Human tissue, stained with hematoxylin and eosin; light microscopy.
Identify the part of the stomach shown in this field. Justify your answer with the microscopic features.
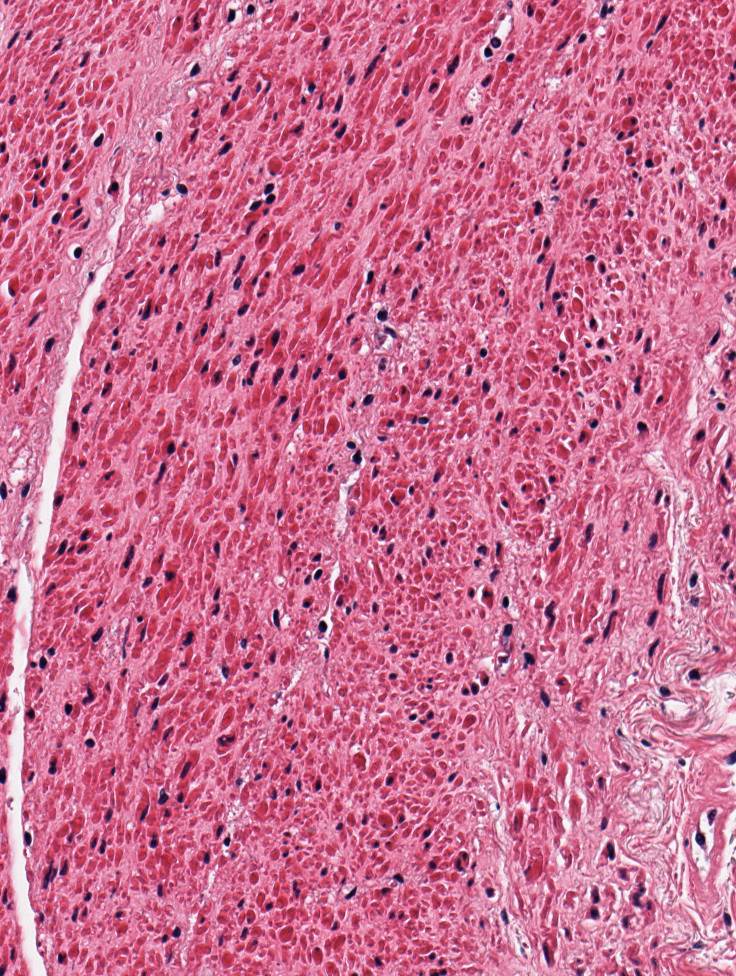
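Section shows smooth muscle. Fibre cytoplasm deeply eosinophilic, bright red-pink.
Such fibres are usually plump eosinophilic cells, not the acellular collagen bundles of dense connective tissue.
Nuclei small, dark, oval to elongated, scattered singly throughout.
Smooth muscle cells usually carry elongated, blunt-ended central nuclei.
No epithelium, glands or fat cells present. In the lower right corner the fibres give way to looser, wavy, pale pink collagenous stroma.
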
